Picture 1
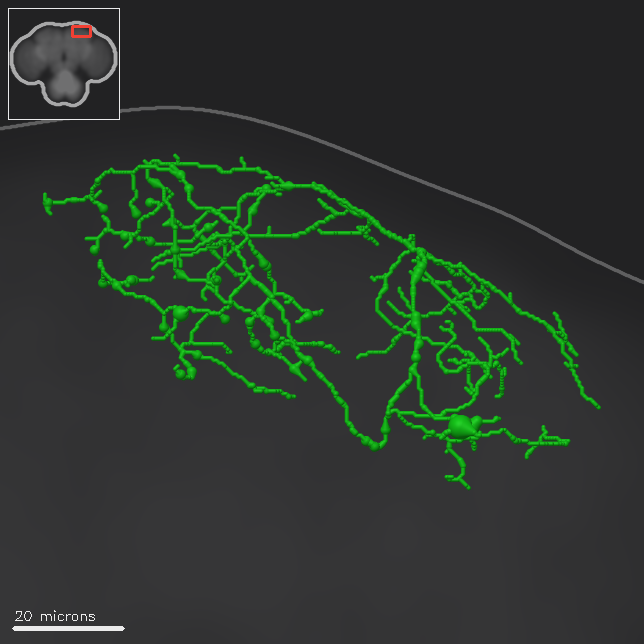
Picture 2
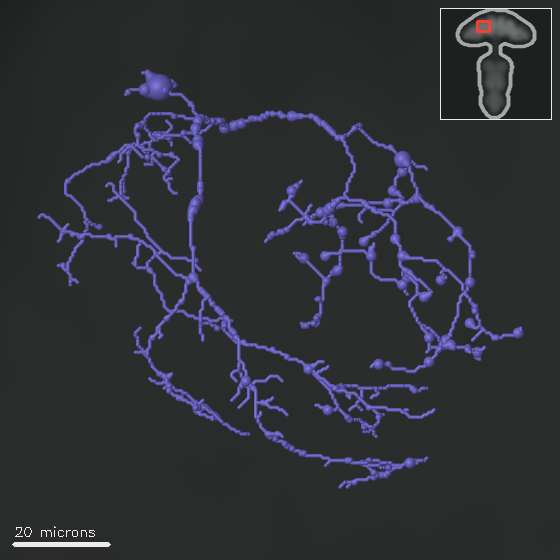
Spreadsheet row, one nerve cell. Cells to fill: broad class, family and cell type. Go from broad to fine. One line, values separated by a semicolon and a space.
central-brain intrinsic neuron; hemilineage SLPad1_anterior; SLP164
